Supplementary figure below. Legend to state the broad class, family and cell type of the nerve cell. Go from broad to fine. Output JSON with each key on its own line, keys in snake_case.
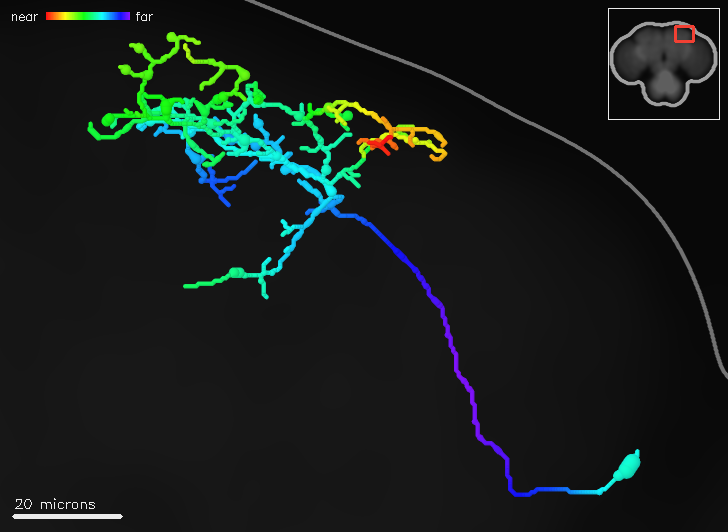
{
 "broad_class": "central-brain intrinsic neuron",
 "family": "hemilineage SLPpl3",
 "cell_type": "CB1249"
}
